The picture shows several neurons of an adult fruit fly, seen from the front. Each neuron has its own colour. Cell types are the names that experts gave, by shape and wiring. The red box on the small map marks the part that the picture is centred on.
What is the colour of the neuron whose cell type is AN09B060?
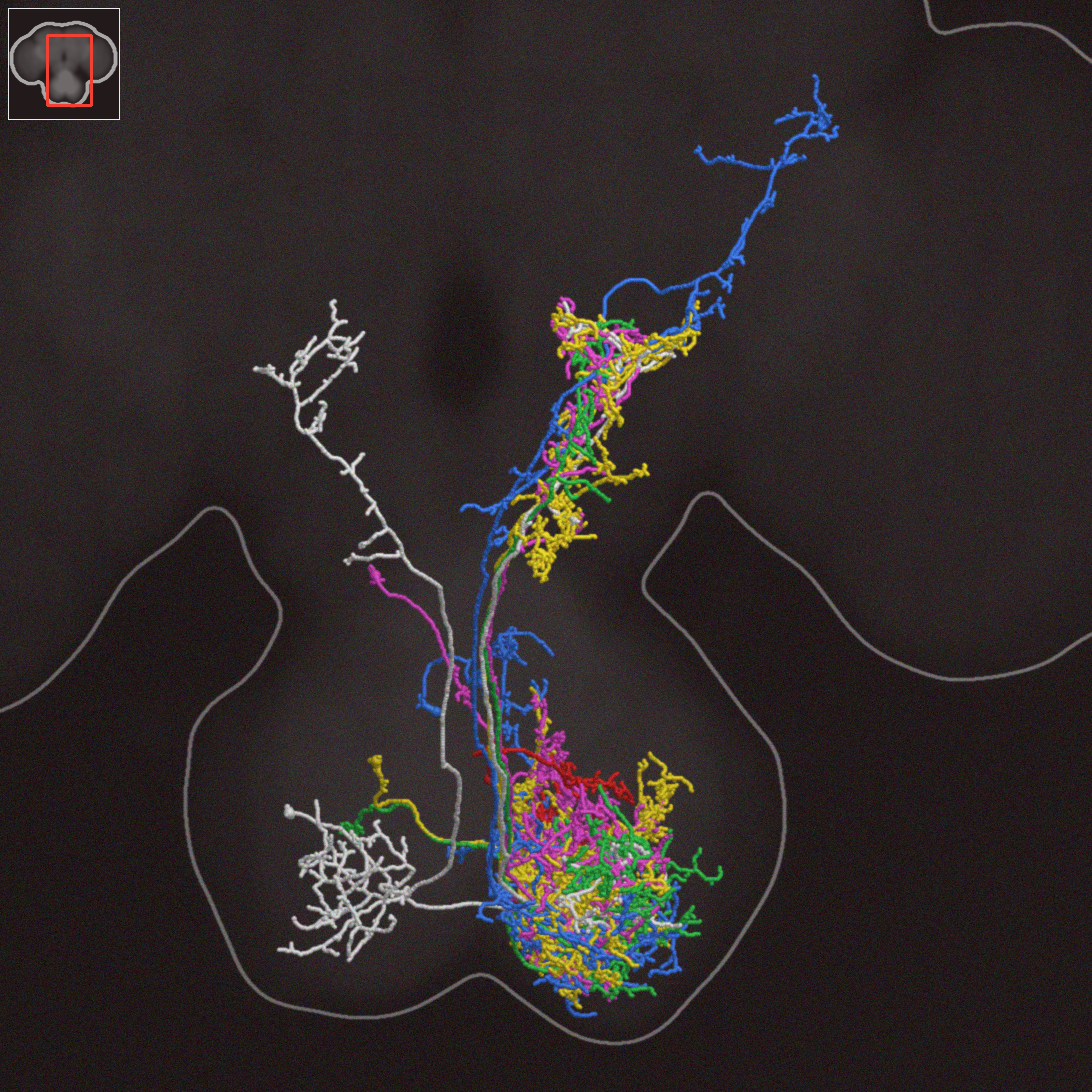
magenta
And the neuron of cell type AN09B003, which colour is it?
yellow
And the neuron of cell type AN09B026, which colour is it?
white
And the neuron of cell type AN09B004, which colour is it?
blue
